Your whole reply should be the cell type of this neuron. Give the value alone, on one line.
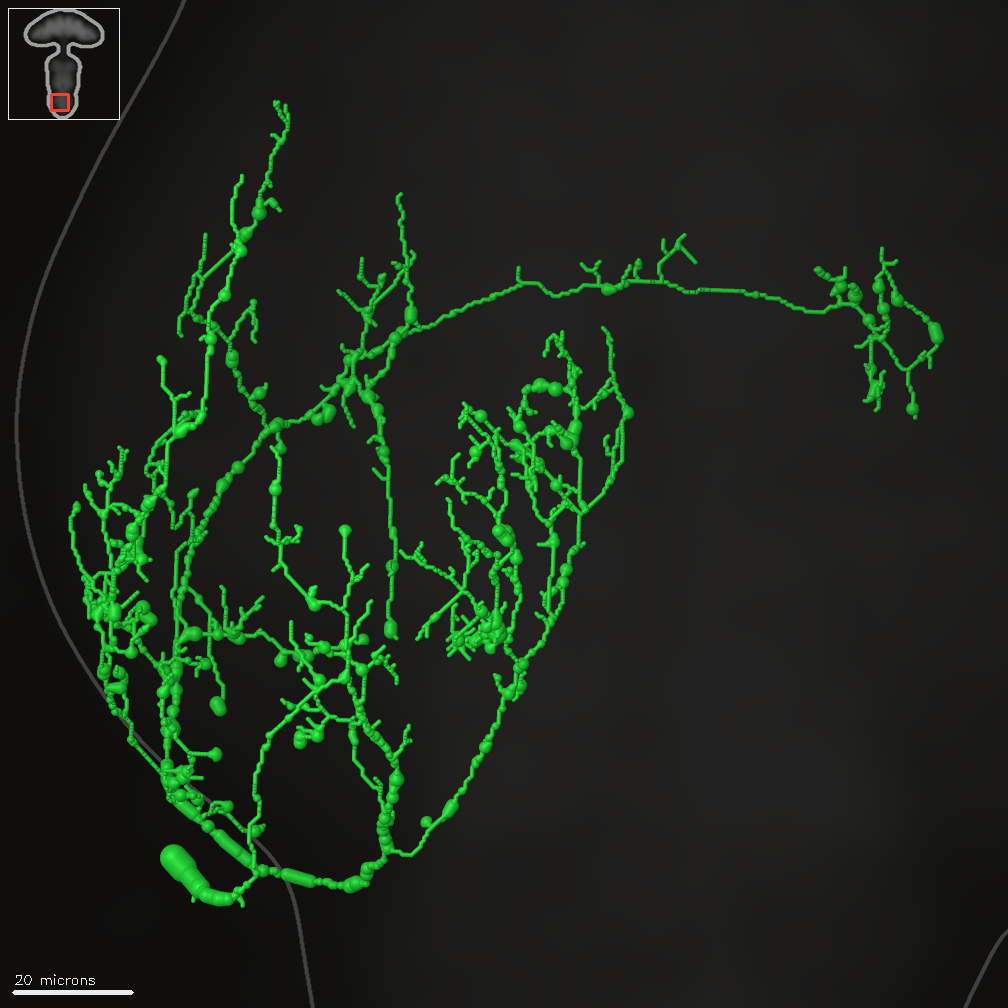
IN19A060_c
